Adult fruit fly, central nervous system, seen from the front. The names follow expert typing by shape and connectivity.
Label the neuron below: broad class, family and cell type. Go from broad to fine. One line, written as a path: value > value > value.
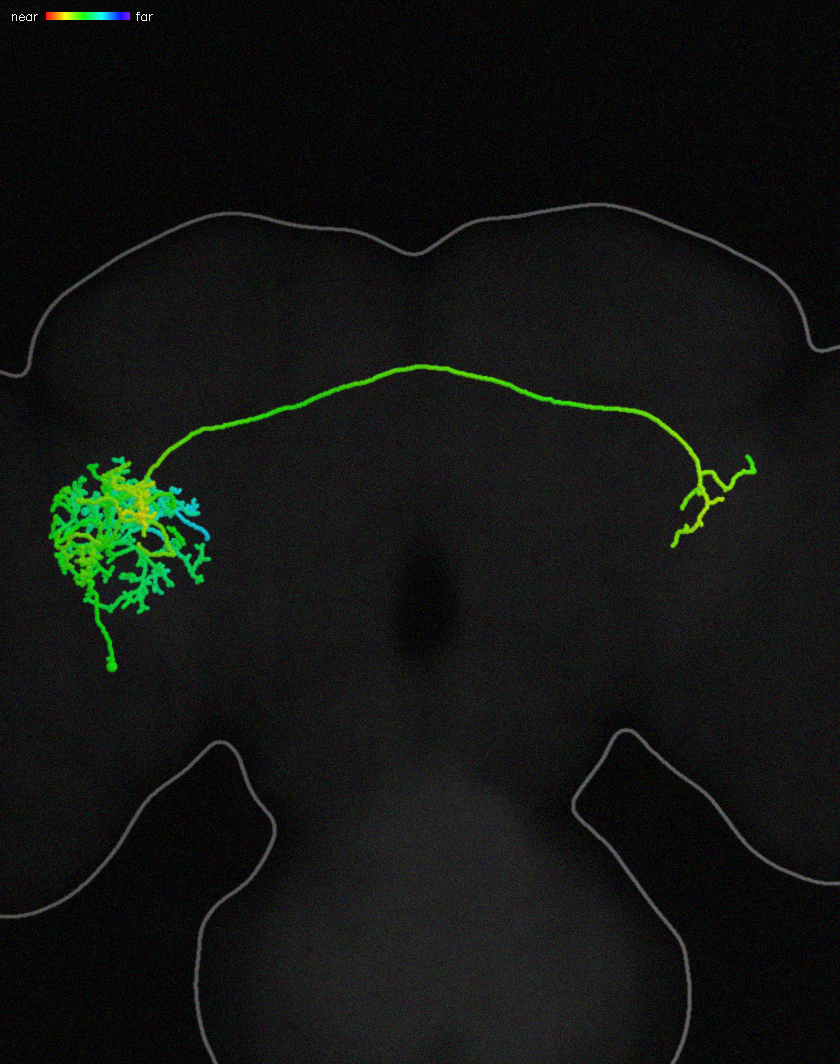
central-brain intrinsic neuron > hemilineage VLPl&p1_lateral > AVLP325_a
